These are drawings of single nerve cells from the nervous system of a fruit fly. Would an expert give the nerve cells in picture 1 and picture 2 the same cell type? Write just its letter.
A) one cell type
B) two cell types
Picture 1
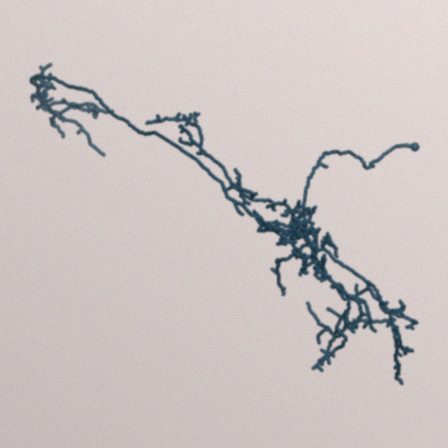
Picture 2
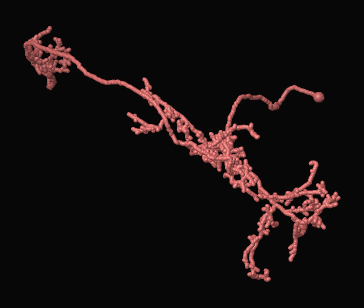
B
